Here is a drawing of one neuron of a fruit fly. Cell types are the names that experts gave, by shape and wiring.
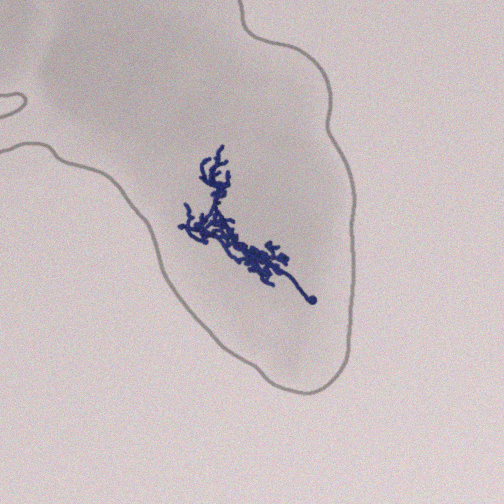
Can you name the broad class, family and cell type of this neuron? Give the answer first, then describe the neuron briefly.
Its broad class is central-brain intrinsic neuron. Its family is hemilineage LHl4_posterior. It is of cell type LHPV2i2_a. It is in the brain and does not reach the nerve cord. The cell body can be seen in the middle of the picture.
